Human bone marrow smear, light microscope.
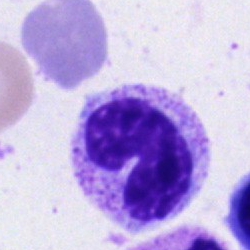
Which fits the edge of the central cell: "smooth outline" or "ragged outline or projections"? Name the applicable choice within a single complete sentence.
The cell has an even edge, with no ragged parts or projections.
